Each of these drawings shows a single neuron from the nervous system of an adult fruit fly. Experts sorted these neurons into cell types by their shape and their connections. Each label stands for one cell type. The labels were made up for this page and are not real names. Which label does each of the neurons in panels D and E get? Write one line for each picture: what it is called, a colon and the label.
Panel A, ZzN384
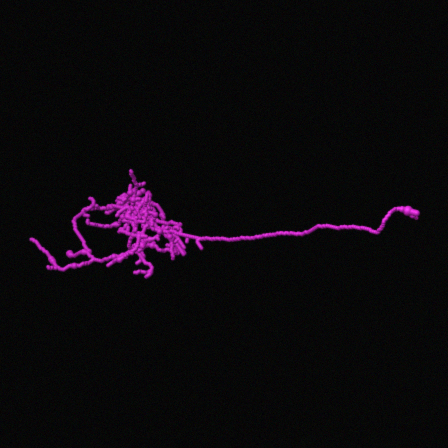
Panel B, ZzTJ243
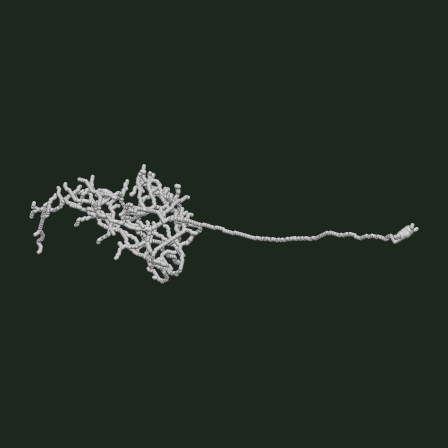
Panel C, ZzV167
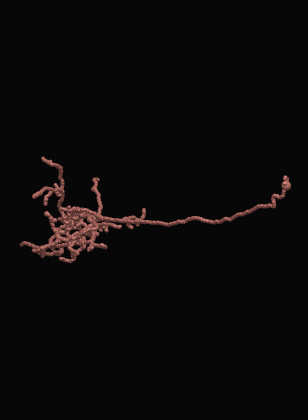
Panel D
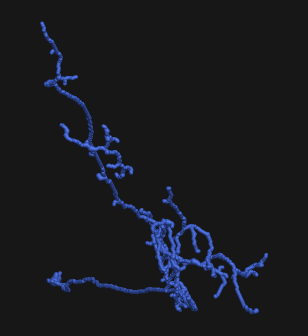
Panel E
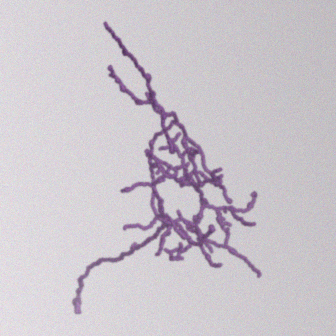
D: ZzV167
E: ZzN384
